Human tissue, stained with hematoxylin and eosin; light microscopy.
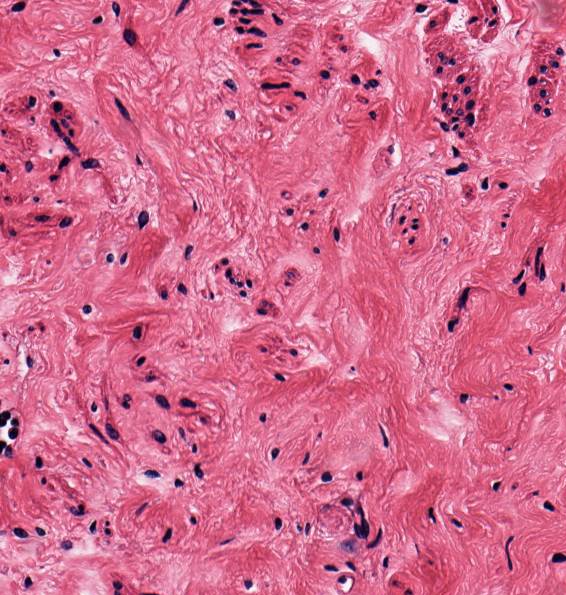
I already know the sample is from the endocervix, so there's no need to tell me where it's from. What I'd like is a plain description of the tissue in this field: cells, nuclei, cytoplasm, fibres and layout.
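Dense pink fibrous tissue occupies the whole field, and no epithelium is present. Its collagen bundles are wavy and run in many different directions, some separated by narrow pale clefts. There are no glands or tubules.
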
